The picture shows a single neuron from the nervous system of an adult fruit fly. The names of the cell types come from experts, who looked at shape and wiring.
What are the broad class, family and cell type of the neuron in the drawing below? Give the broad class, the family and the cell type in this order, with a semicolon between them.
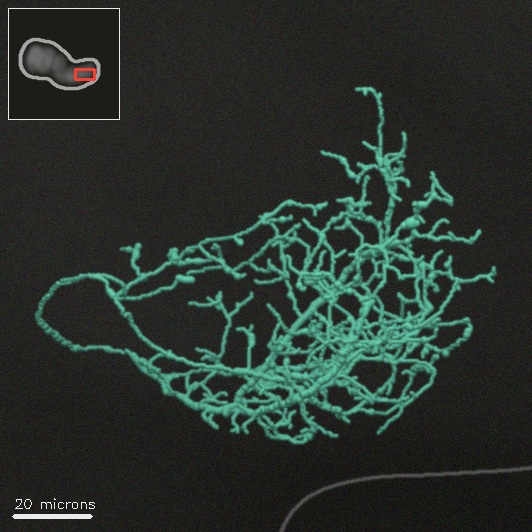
nerve-cord intrinsic neuron; hemilineage 01A; IN01A032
